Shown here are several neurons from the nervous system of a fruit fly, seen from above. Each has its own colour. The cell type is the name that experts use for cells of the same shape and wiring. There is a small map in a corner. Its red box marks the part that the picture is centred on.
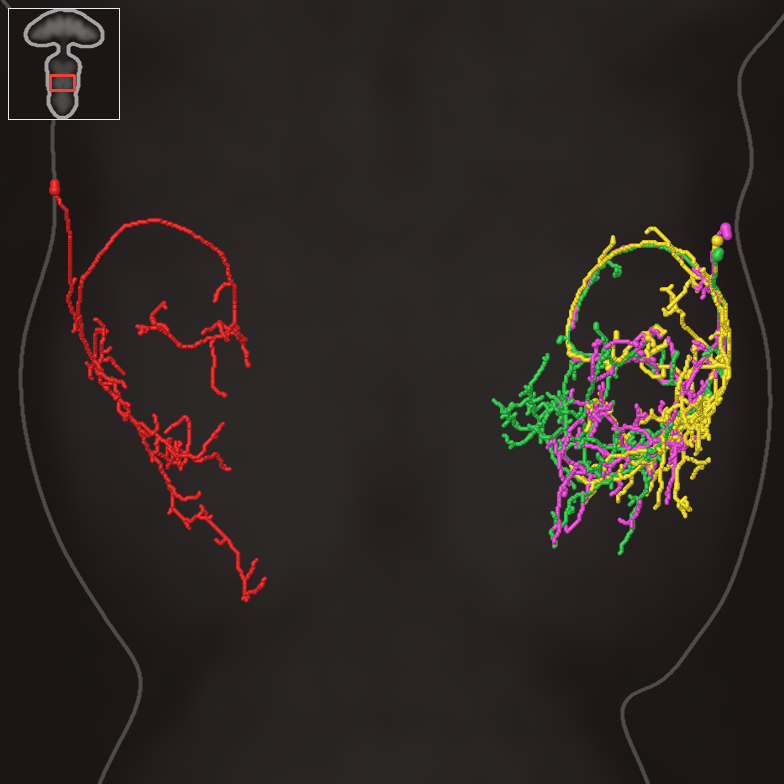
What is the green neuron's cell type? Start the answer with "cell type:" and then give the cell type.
cell type: IN09A089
